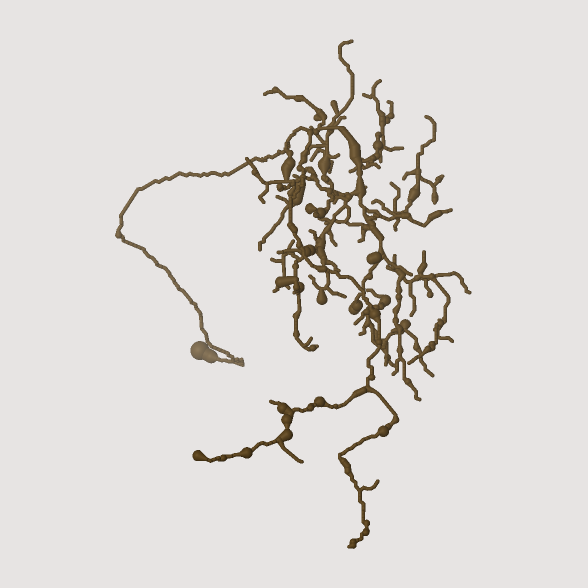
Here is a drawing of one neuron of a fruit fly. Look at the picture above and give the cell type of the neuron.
Cm6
